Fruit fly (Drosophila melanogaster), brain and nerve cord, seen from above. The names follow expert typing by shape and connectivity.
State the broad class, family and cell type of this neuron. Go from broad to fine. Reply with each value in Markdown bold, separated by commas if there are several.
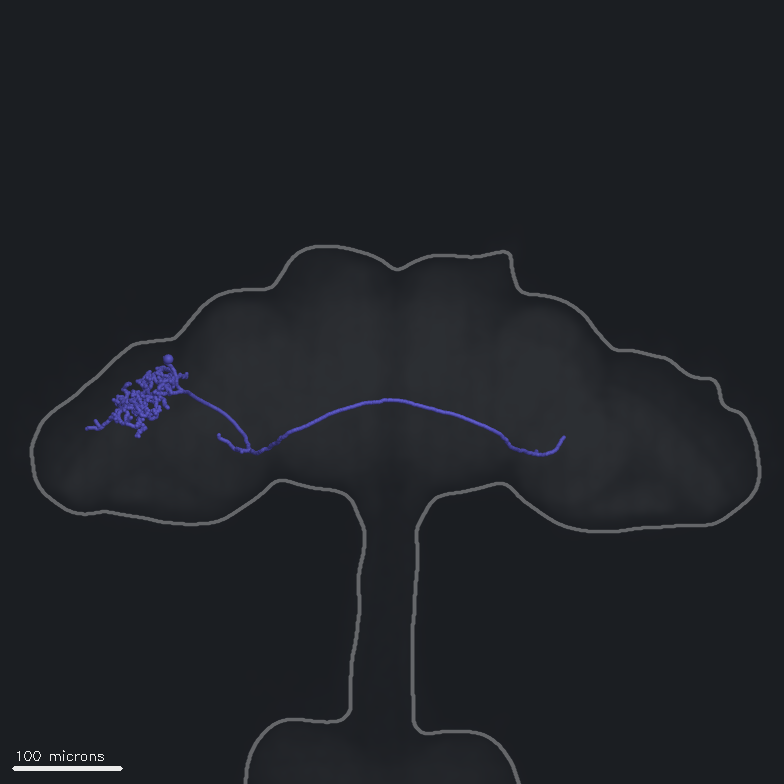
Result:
**visual projection neuron**, **MeVPLo**, **MeVPLo2**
